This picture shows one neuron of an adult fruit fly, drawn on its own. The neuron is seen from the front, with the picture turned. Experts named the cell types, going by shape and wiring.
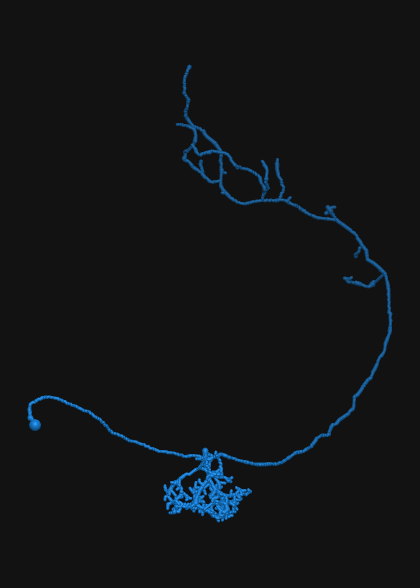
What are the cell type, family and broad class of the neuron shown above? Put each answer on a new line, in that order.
VC5_lvPN
hemilineage ALlv1
central-brain intrinsic neuron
